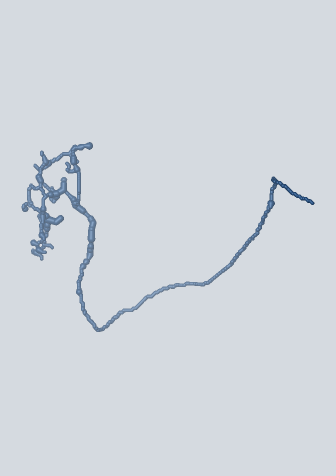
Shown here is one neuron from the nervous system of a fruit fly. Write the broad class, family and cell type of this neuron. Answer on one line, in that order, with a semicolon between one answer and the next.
sensory neuron entering the brain; class thermosensory; TRN_VP1m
